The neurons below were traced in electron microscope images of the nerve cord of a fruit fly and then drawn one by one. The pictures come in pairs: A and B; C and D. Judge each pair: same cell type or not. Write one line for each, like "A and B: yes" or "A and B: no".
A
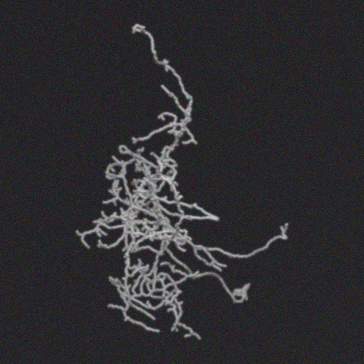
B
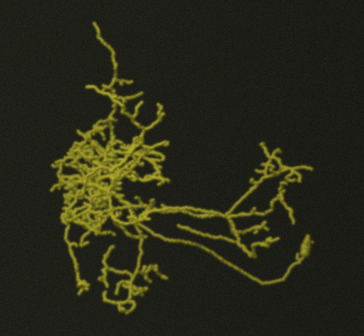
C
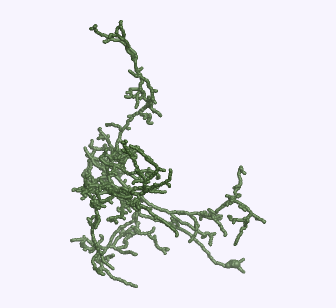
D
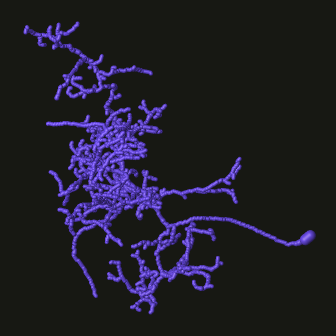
A and B: yes
C and D: yes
